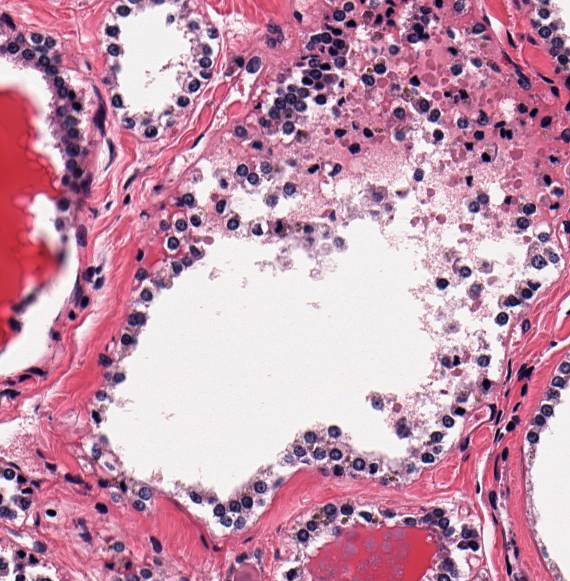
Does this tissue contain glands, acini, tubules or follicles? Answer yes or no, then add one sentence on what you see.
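Yes. The glands are separated by bands of pink fibrous stroma containing elongated, spindle-shaped nuclei.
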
